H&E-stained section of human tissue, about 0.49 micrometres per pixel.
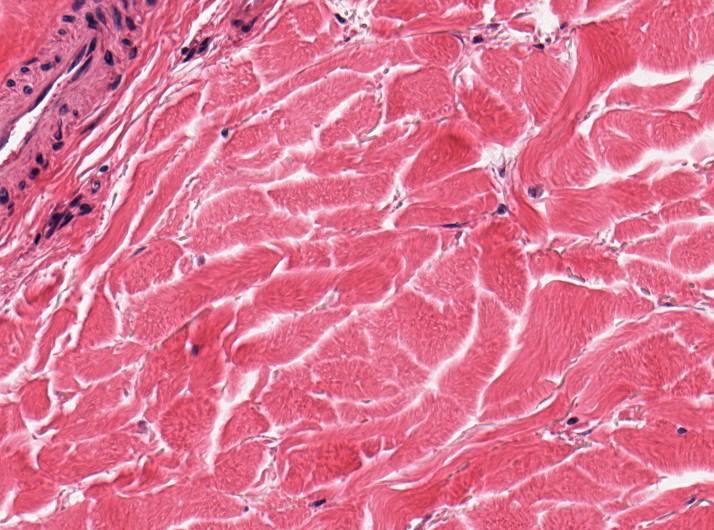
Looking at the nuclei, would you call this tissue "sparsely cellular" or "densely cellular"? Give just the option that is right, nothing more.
Sparsely cellular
